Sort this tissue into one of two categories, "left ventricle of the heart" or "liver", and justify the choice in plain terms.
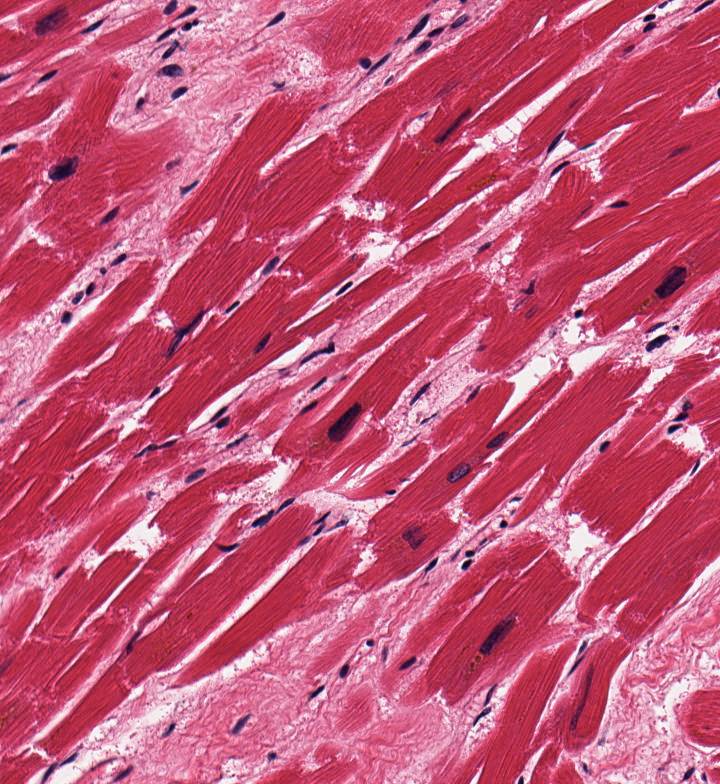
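This is left ventricle of the heart.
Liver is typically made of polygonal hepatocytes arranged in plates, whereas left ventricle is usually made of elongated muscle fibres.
The tissue here is built of muscle fibres with deeply eosinophilic cytoplasm and fine lines running along their length. Each fibre's nucleus lies in its centre rather than at its edge. Several of these nuclei are enlarged, dark and blunt-ended, standing out among smaller ones. Small, dark, elongated nuclei are scattered between the fibres.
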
